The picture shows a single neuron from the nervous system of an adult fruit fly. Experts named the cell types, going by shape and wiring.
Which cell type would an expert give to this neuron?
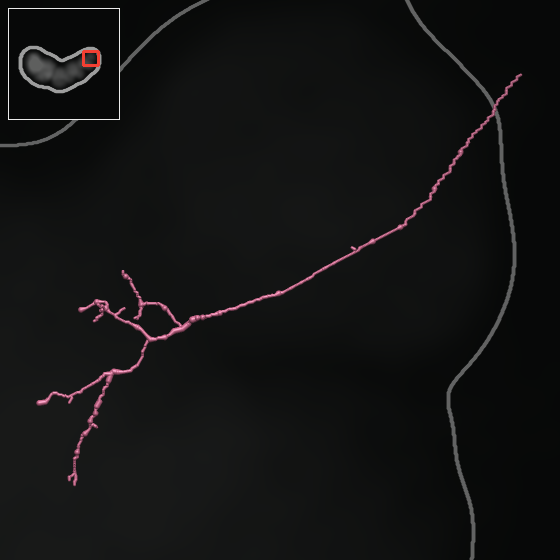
SNxx01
